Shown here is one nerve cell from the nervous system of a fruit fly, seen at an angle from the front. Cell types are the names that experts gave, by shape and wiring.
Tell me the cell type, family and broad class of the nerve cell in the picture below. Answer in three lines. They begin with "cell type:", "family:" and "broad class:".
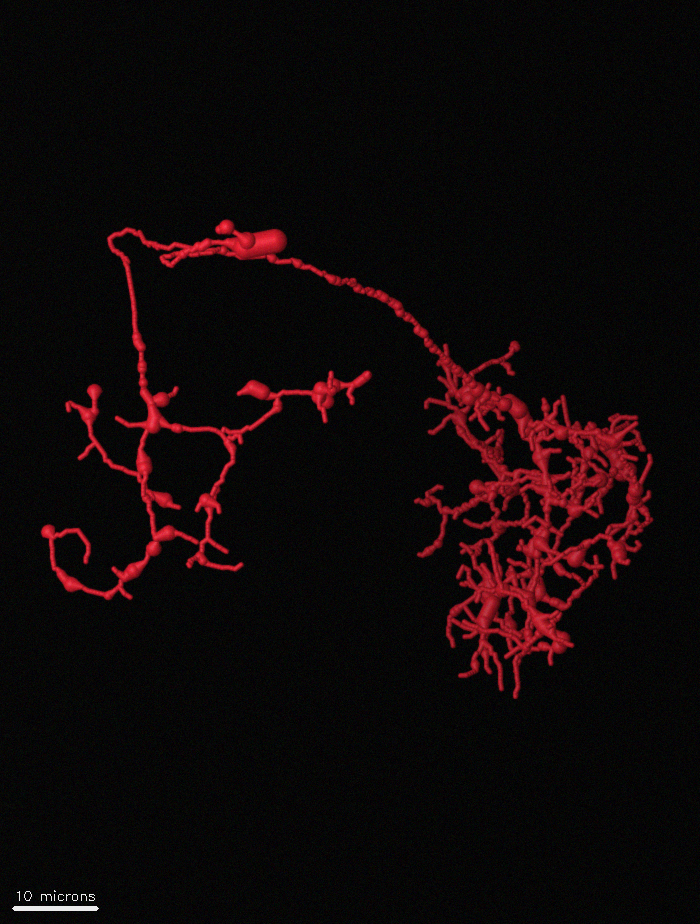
cell type: AVLP230
family: hemilineage VLPl&d1_dorsal
broad class: central-brain intrinsic neuron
